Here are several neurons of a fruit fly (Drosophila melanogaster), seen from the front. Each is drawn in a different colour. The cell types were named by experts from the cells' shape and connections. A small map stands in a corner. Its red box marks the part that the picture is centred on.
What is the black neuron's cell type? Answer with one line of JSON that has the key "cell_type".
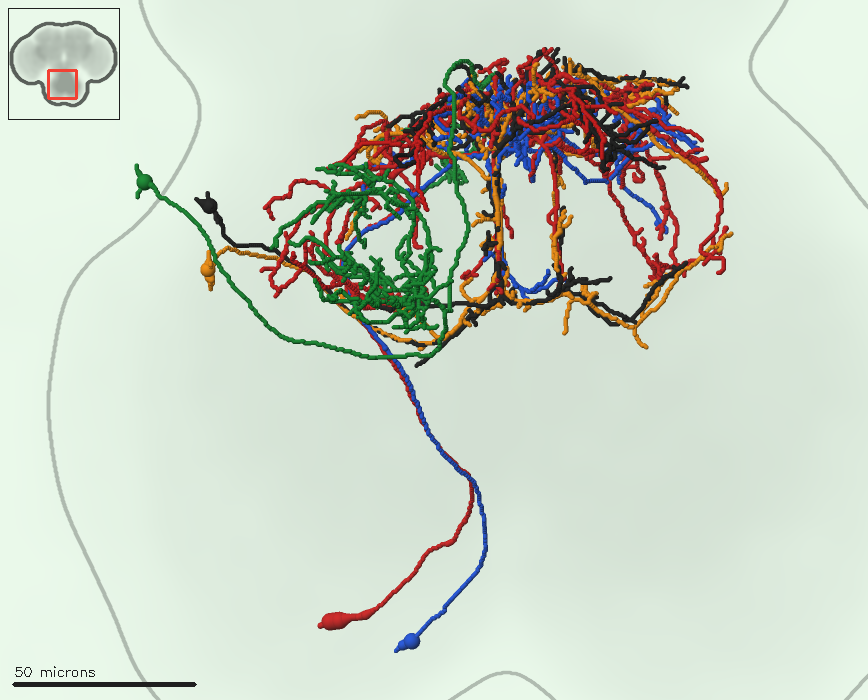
{"cell_type": "IN11A026"}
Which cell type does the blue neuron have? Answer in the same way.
{"cell_type": "IN06A054"}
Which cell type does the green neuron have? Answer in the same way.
{"cell_type": "IN11A034"}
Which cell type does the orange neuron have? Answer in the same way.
{"cell_type": "IN11A018"}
